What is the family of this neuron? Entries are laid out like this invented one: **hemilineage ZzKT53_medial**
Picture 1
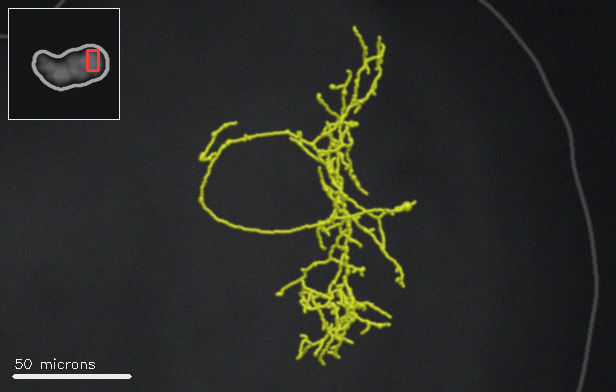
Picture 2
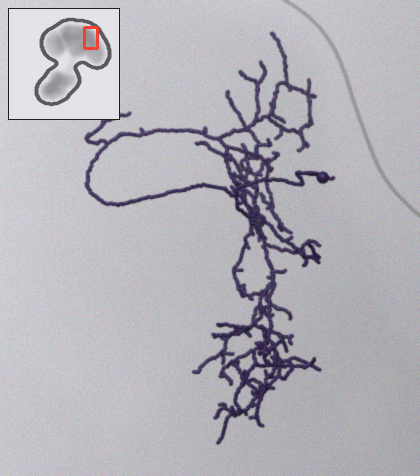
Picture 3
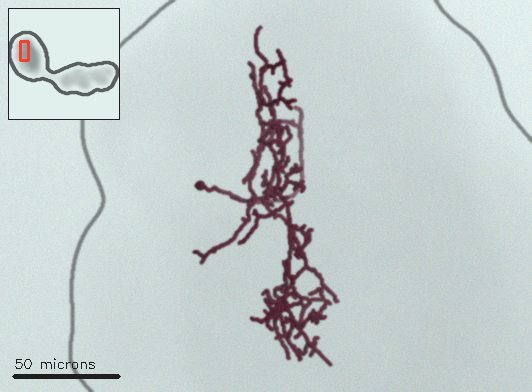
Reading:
**hemilineage VLPl&d1_dorsal**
